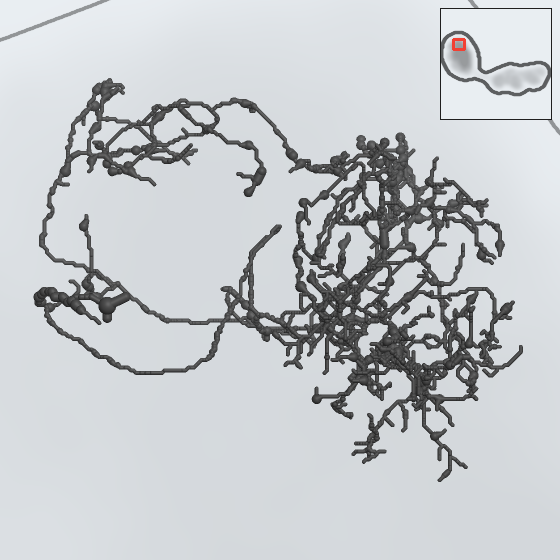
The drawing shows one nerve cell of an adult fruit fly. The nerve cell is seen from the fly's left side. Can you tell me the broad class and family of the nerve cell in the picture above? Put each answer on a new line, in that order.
central-brain intrinsic neuron
hemilineage VLPd1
